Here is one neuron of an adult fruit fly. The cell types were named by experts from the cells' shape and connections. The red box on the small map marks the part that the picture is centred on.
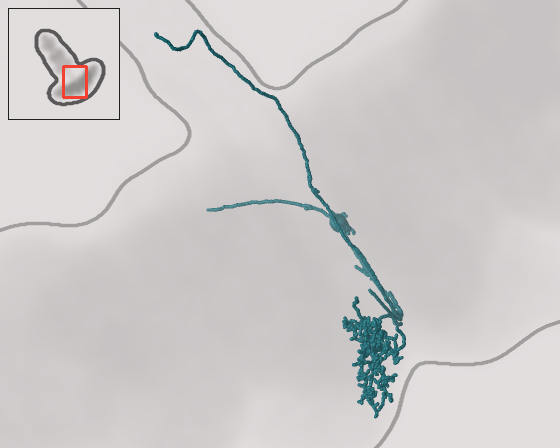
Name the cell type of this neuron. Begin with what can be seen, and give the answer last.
In this view it is taller than it is wide. The cell type is DMS.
